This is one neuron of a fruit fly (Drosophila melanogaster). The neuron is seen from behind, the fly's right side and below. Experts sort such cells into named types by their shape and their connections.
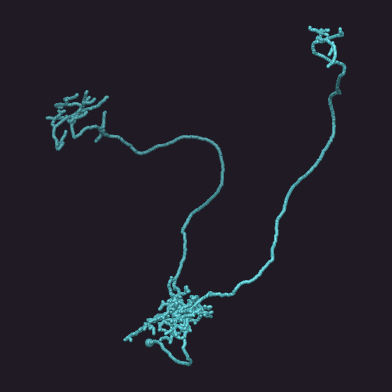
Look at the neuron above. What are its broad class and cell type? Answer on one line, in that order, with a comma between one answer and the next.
central-brain intrinsic neuron, GNG487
